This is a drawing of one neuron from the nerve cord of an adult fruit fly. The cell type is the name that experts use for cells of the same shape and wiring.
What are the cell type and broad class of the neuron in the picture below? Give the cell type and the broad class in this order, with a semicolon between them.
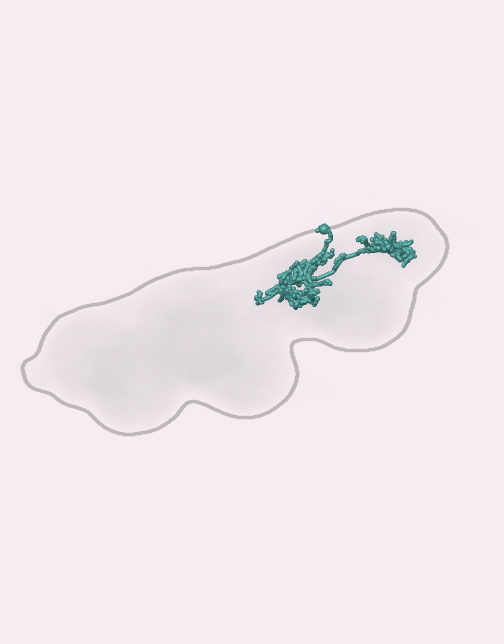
INXXX220; nerve-cord intrinsic neuron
